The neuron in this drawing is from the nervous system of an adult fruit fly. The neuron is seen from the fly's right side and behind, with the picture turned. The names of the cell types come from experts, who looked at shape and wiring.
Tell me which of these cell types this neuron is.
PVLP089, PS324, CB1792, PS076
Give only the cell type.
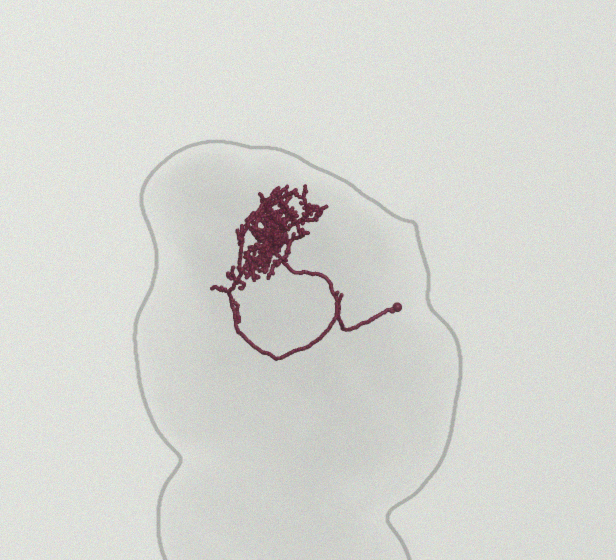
PVLP089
